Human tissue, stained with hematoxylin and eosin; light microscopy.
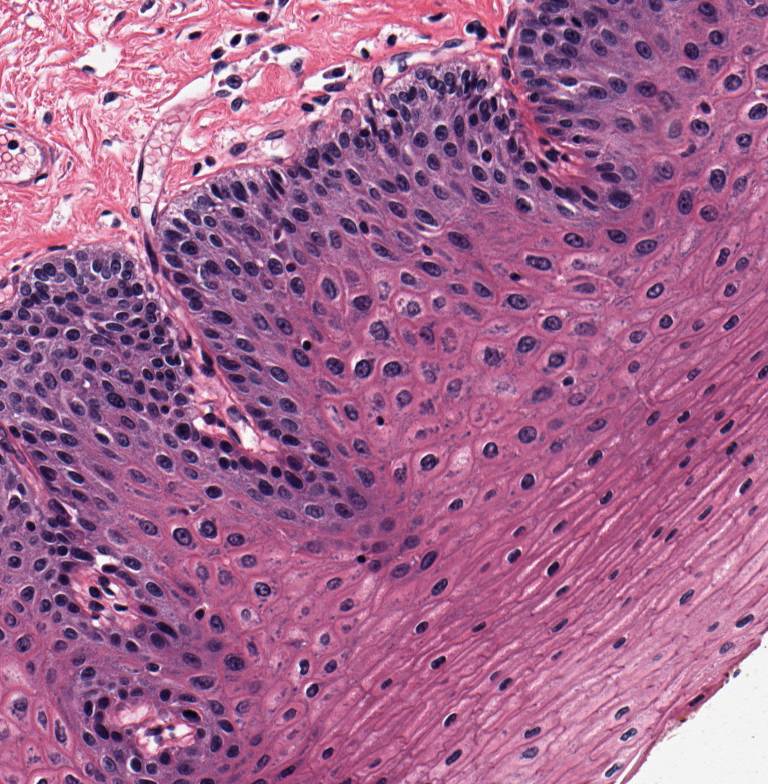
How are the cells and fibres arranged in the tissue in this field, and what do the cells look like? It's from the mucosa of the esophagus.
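Stratified squamous epithelium, cells flattening progressively toward the lower right surface. Surface cells keep small dark nuclei, without an underlying keratohyalin granular layer. Basal nuclei at the connective tissue junction are crowded, dark, oval. Mid-layer cells: polygonal, pale pink cytoplasm, single central round nucleus, intercellular spaces.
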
